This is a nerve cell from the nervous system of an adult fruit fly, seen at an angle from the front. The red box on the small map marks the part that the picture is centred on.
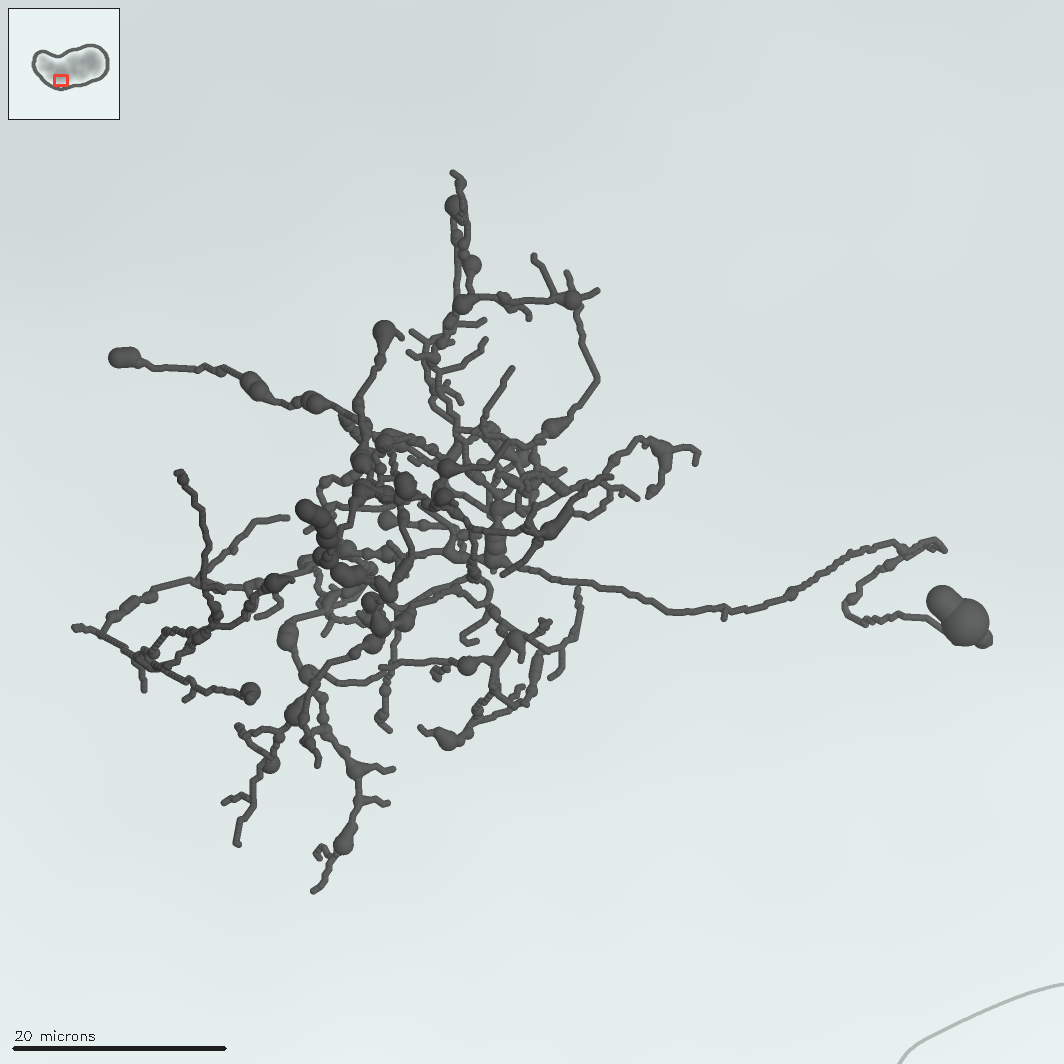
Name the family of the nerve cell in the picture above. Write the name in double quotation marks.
"hemilineage 14A"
